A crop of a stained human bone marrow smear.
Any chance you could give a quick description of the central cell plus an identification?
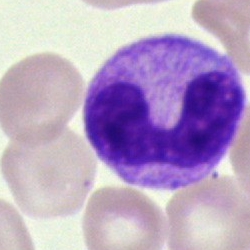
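First, the nucleus: it's bent into a U, and the opening of that U faces upward. The chromatin looks dark purple and coarsely clumped. I can't make out any nucleoli in it. Nor are there vacuoles anywhere in the cytoplasm. This is a band neutrophil.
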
